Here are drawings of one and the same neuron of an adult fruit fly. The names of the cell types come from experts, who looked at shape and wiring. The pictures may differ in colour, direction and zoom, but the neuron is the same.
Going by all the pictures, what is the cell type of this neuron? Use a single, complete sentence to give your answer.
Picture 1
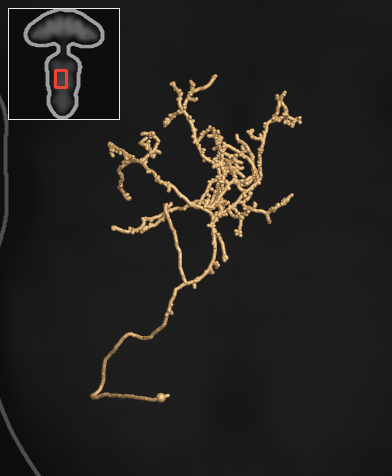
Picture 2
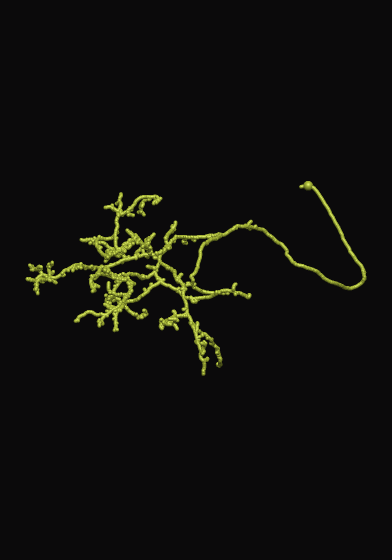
This neuron represents the cell type IN11B014.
